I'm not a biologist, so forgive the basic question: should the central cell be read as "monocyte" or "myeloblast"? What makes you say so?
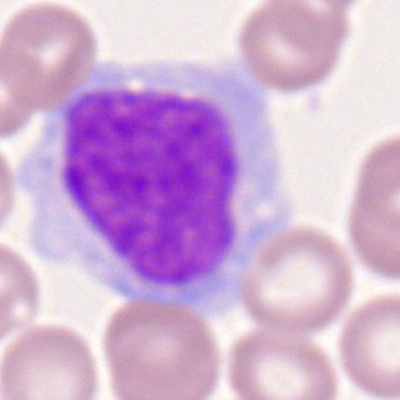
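Monocyte, this one. Its outline is irregular and a little bumpy rather than smoothly round. The chromatin is clumped into darker purple patches with paler areas between them. The cytoplasm is pale greyish blue, and no distinct granules are visible in it.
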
